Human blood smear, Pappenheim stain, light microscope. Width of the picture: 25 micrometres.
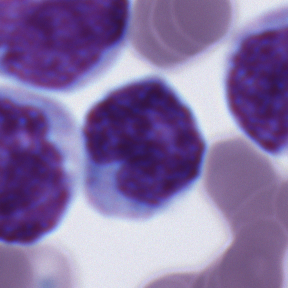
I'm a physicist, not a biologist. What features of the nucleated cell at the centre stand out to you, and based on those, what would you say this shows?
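The nucleus occupies most of the cell and has a small notch on its lower-left side. Its chromatin is dark purple, with a mottled, finely clumped pattern. The cytoplasm is scant, showing mainly as a crescent at the lower left. The cell is a monocyte.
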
